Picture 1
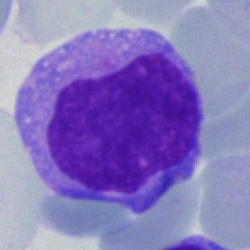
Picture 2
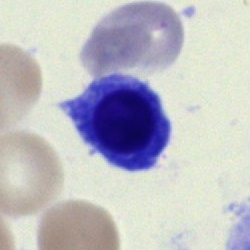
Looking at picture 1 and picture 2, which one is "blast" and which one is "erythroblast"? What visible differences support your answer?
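Picture 1 shows the blast and picture 2 the erythroblast. The chromatin differs most clearly: in the blast it is deep purple and finely textured rather than gathered into coarse dark blocks, whereas in the erythroblast it is dark and dense.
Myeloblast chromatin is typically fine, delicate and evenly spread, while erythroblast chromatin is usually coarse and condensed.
The outlines differ as well: the blast is roughly rounded with a few gently flattened sides, but the erythroblast is irregular, with a pointed extension on its left. In the blast a single unlobed nucleus with a slightly irregular border fills most of the cell and lies off-centre toward the lower right. Its pale lilac-blue cytoplasm forms a rim that is widest at the upper left, where small pale dots are visible along the edge. The erythroblast's cytoplasm, by contrast, is deep blue and widest on the left of the nucleus, with neither granules nor vacuoles.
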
